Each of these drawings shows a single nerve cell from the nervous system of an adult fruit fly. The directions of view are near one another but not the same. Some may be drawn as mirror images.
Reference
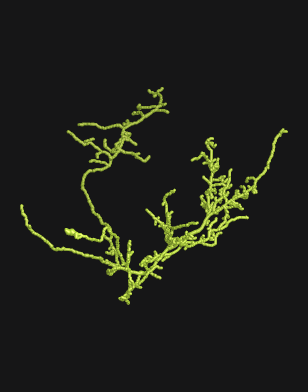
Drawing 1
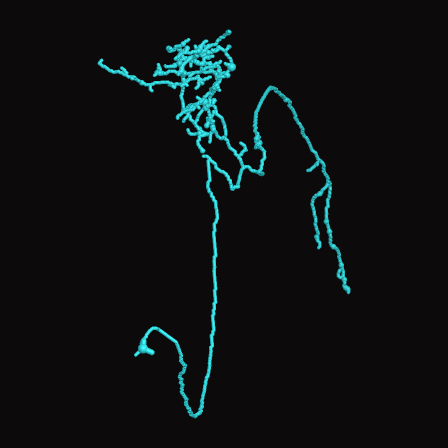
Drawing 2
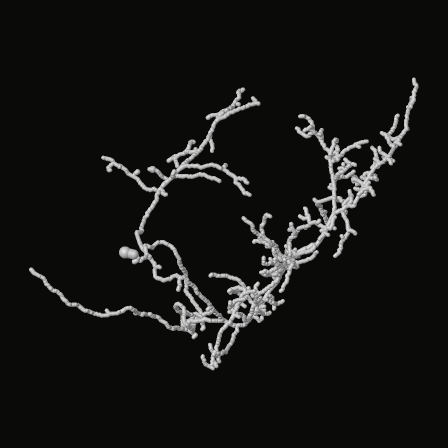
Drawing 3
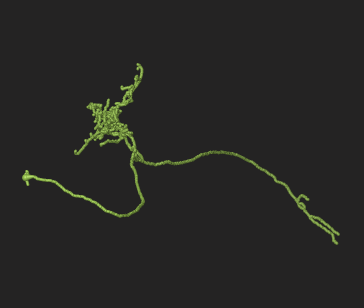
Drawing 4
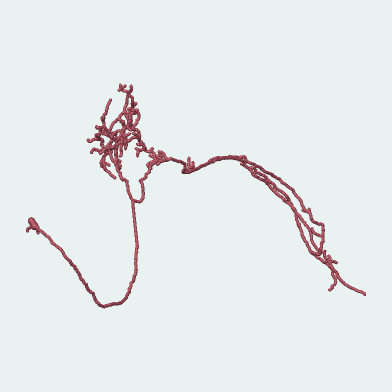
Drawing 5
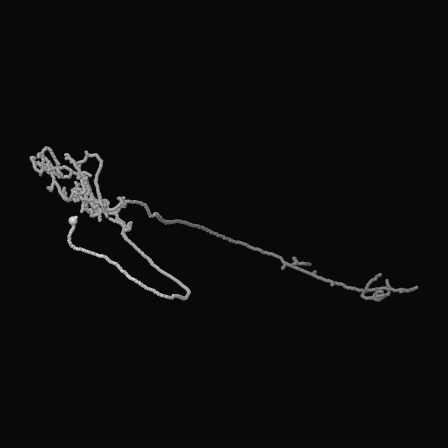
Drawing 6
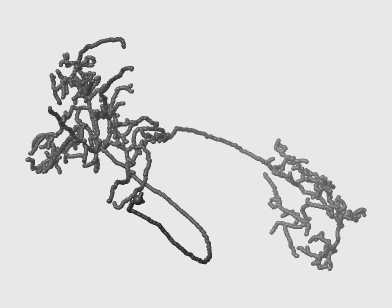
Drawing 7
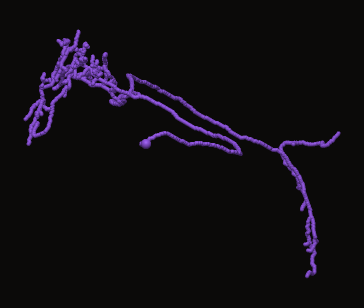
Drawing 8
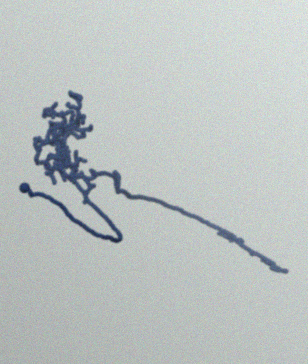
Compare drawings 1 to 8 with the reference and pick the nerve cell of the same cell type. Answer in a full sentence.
Drawing 2 shows a nerve cell of the same cell type.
